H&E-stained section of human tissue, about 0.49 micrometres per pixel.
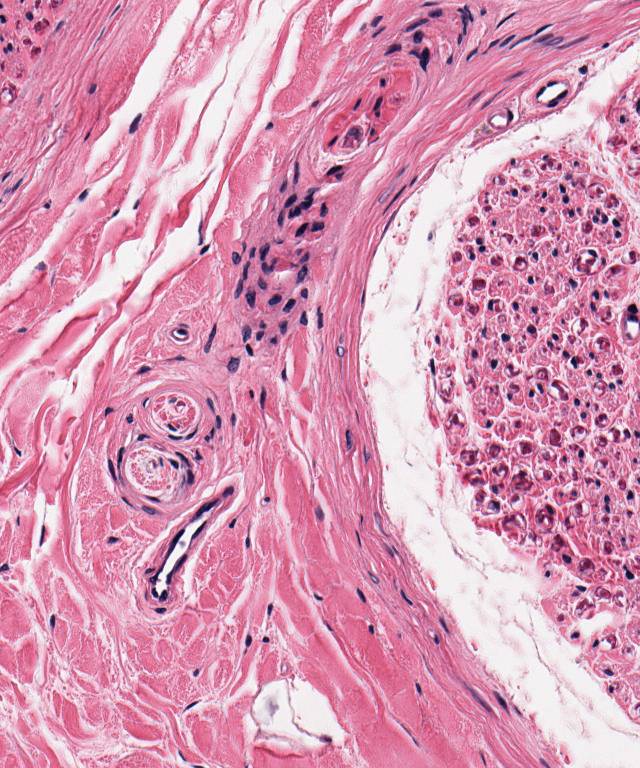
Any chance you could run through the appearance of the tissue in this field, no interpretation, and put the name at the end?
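On the right there's a large rounded fascicle, and dense pink fibrous tissue takes up the left. That fibrous tissue has sparse, dark, spindle-shaped nuclei. At the left centre sit small thick-walled vessels, cut across, with concentric rings of flattened nuclei, and a small cluster of dark oval nuclei lies in the upper centre. This is tibial nerve.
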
